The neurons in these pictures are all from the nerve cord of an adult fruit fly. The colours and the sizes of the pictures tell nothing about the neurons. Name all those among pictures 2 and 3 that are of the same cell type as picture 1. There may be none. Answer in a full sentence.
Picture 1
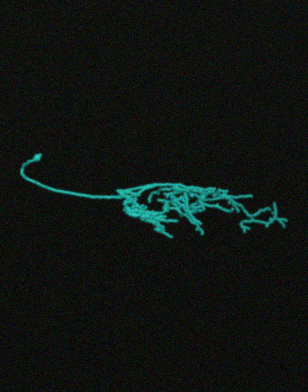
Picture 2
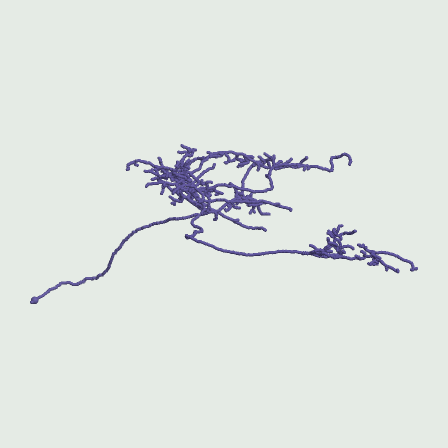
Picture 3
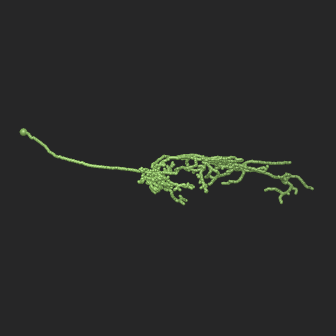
Picture 3 is of the same cell type.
